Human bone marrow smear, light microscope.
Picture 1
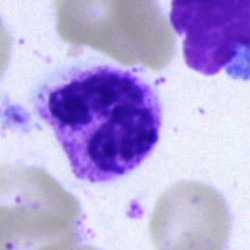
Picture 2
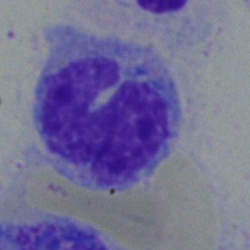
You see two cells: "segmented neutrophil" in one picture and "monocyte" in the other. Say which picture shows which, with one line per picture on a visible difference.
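Picture 1 shows a segmented neutrophil: The cytoplasm contains many fine purple granules.
Picture 2 shows a monocyte: No distinct granules are visible in the cytoplasm.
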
